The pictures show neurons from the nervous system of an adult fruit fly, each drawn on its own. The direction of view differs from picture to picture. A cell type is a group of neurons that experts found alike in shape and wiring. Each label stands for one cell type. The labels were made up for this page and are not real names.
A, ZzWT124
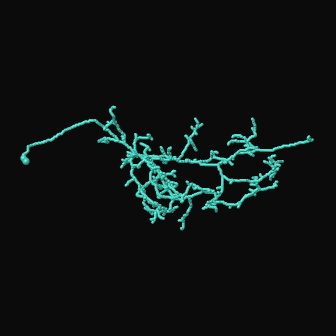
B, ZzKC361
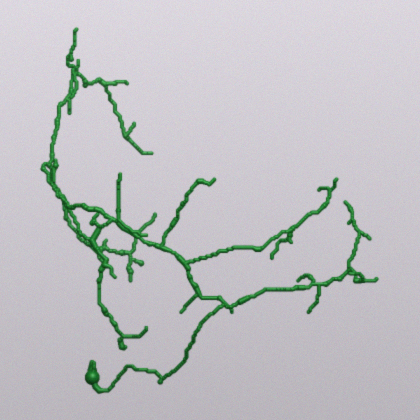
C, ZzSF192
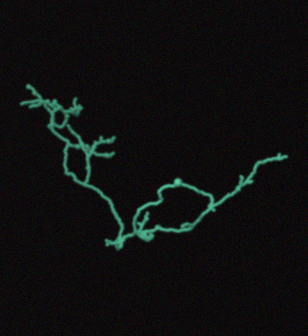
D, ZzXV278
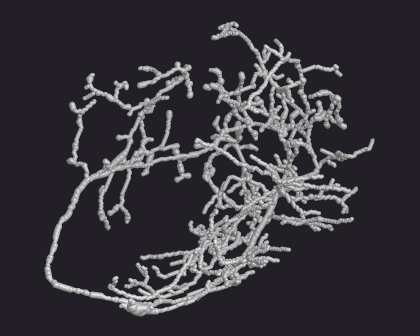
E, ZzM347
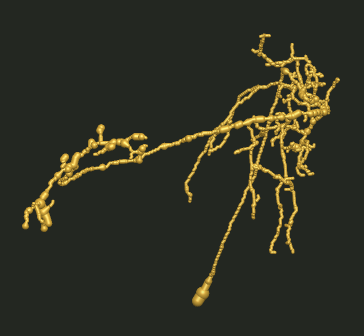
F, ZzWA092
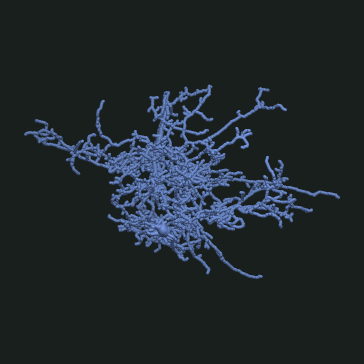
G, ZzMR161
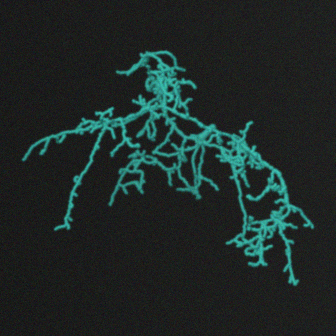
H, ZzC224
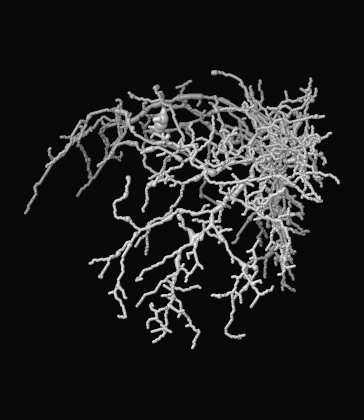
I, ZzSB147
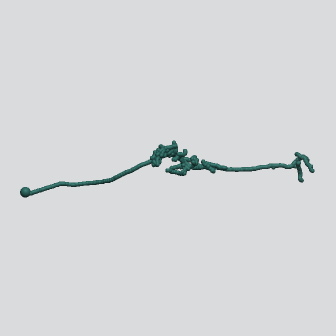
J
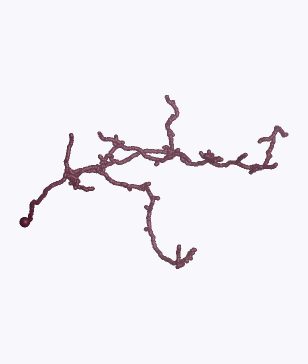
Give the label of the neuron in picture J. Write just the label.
ZzSF192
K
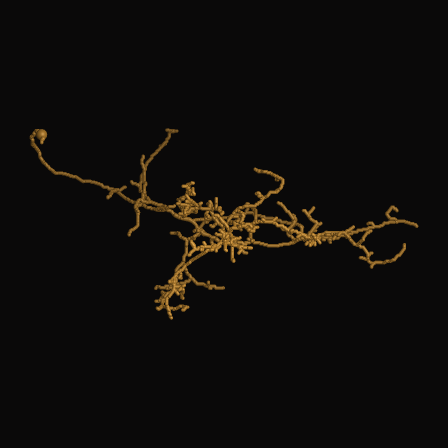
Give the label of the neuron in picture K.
ZzWT124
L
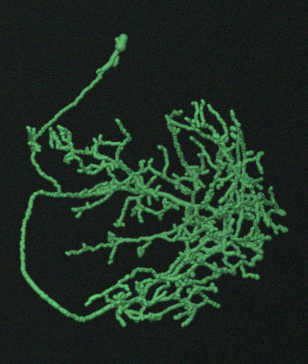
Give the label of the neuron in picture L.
ZzXV278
